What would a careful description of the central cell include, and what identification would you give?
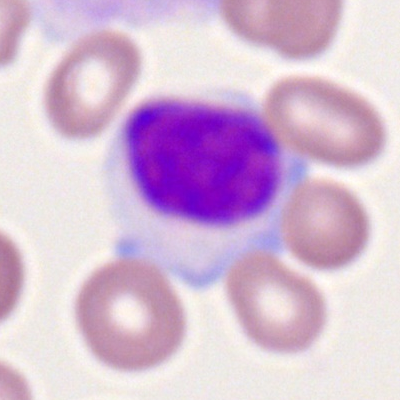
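Dark purple chromatin, marked by faint lighter patches, occupies the nucleus. The rim of cytoplasm is broader below the nucleus than above it. This cytoplasm is pale blue-grey and turns a stronger blue at its outer edge. No granules can be seen in it. The cell is a lymphocyte.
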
